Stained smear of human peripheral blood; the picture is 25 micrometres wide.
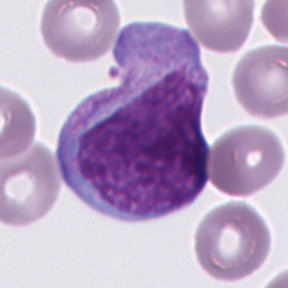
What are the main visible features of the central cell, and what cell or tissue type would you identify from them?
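Outline irregular, a rounded bulge projecting from the top. Upper-left border of the nucleus straight and sharply defined. Cytoplasm a crescent on the nucleus's left side; no vacuoles seen. Cell: atypical promyelocyte.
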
